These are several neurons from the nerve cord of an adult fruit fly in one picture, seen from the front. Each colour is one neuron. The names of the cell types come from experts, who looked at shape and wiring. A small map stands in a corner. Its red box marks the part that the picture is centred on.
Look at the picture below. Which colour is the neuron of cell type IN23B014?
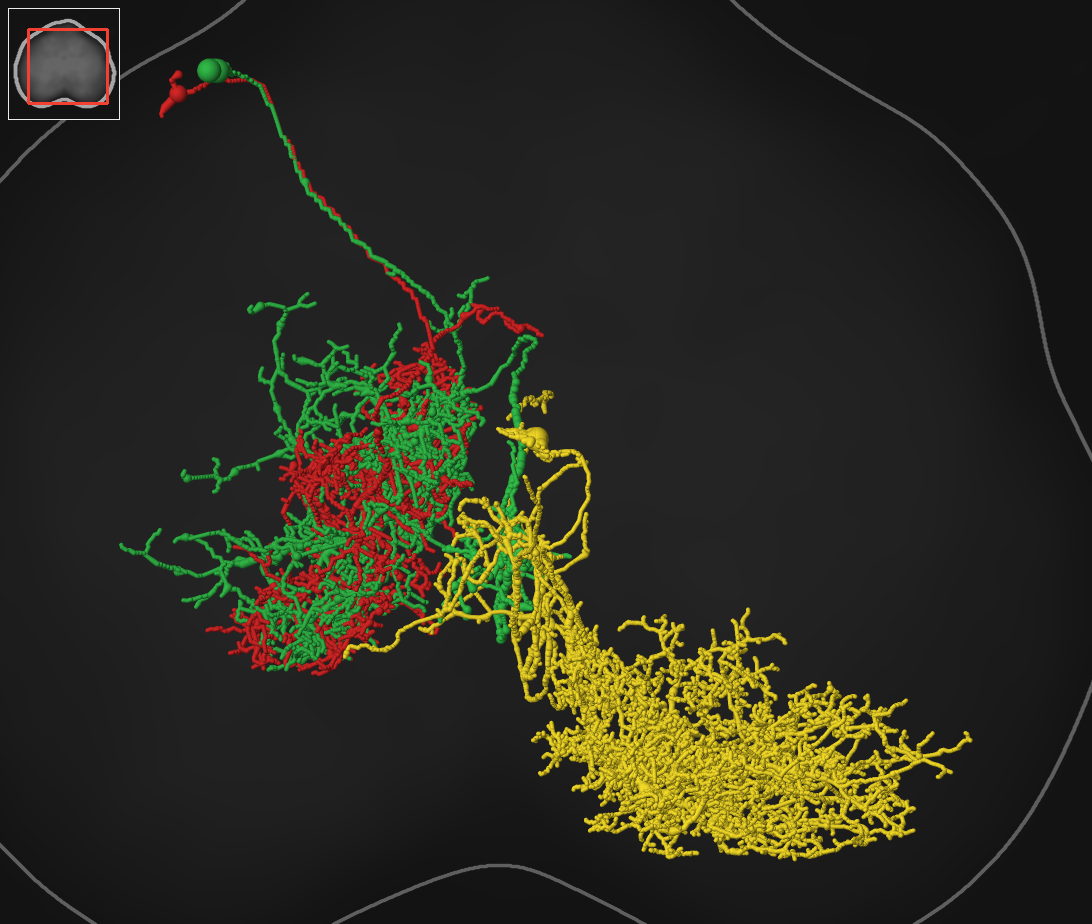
red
